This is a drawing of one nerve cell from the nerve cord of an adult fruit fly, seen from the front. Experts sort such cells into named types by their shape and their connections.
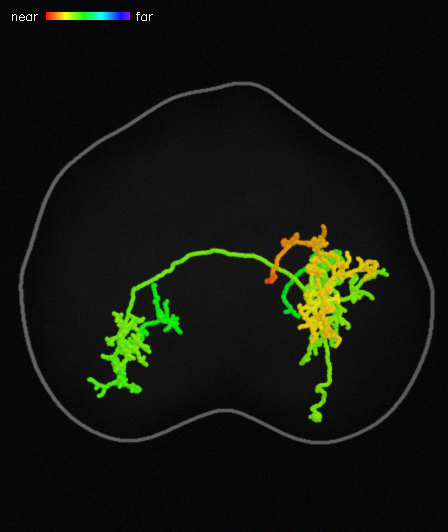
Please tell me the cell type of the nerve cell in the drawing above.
IN07B029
